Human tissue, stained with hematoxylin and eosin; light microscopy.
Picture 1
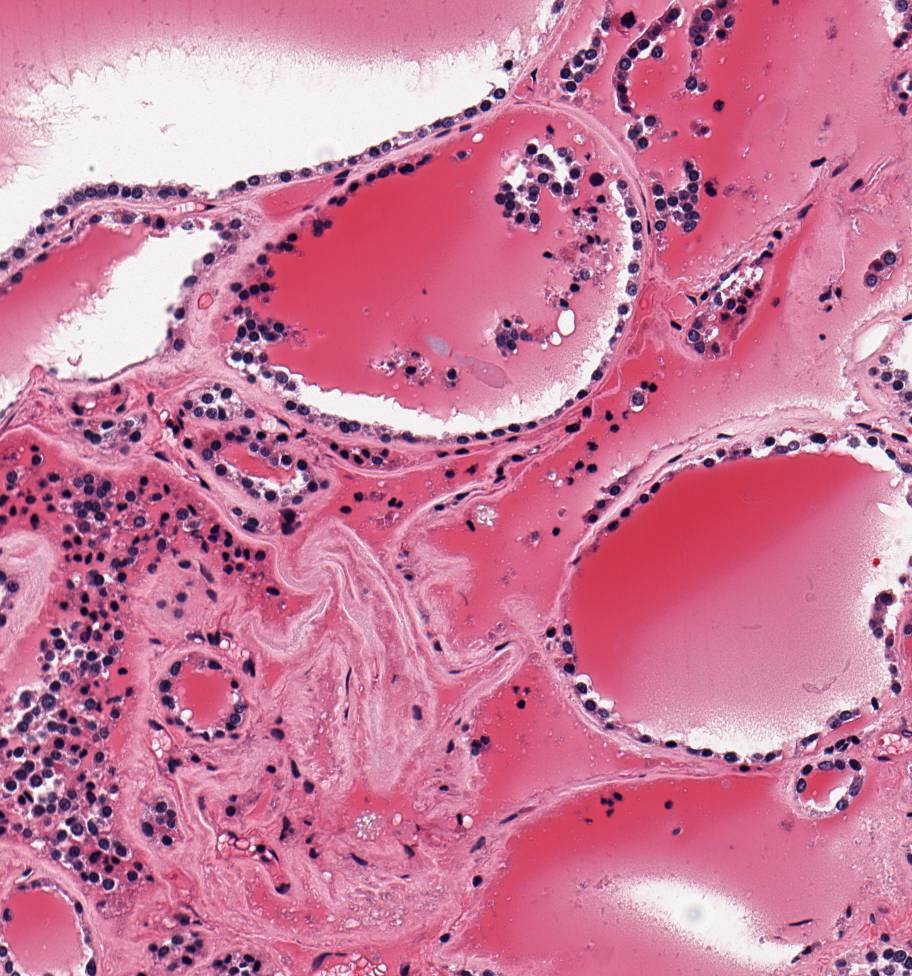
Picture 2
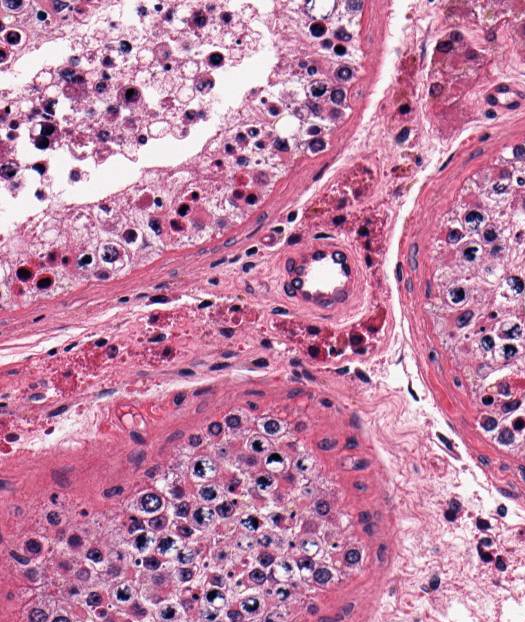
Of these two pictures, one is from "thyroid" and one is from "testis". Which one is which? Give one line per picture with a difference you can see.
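Site of picture 1: thyroid. The follicles are lined by a single layer of flattened to low cuboidal cells with small dark round nuclei.
Site of picture 2: testis. The tubules are filled with many layers of rounded cells with large round nuclei, many surrounded by pale or clear cytoplasm.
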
